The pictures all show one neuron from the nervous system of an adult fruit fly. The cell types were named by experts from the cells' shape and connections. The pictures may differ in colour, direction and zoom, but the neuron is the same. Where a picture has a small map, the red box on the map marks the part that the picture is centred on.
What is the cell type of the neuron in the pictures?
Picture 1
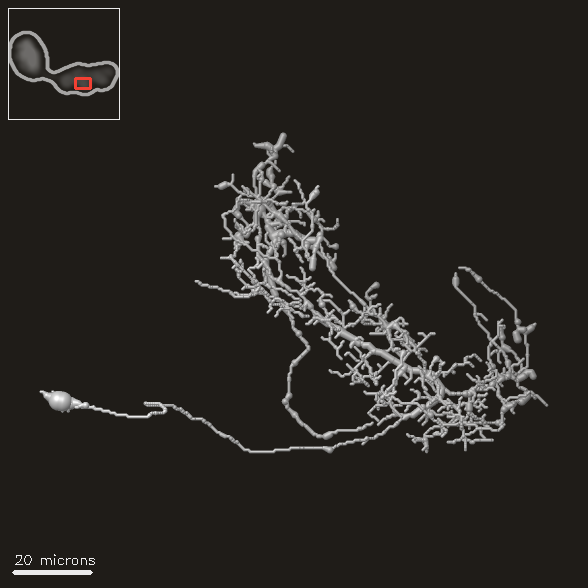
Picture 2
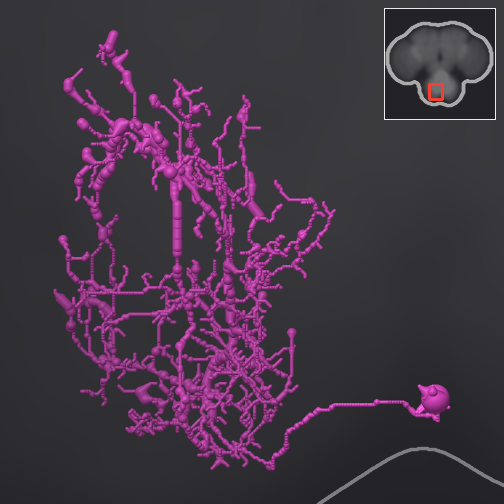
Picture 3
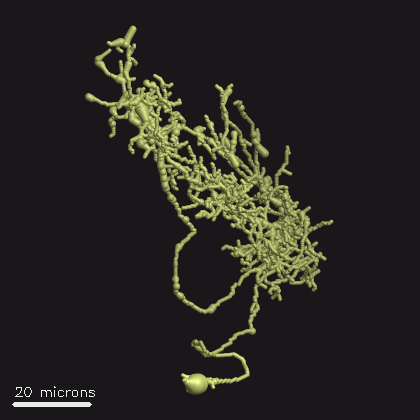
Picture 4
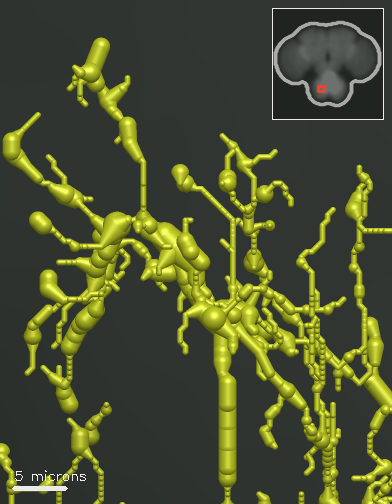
IN13B019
